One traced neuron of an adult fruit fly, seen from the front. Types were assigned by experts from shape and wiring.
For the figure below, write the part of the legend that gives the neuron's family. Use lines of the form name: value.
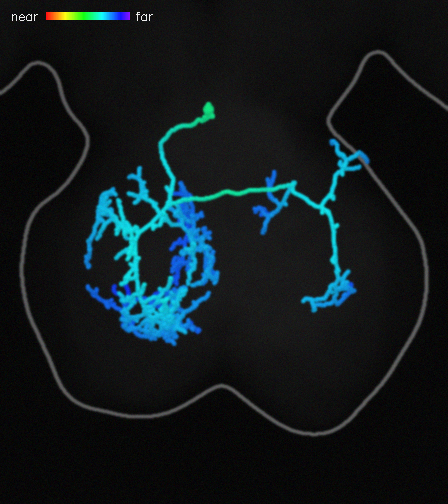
family: hemilineage 19B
